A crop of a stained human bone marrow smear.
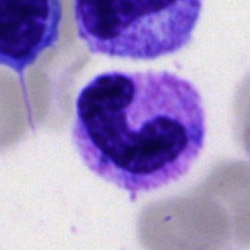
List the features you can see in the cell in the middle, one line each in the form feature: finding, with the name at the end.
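Outline: round, smooth edge
Nucleus: curved, open side toward upper right
Chromatin: dense, clumped, dark purple
Nucleoli: none visible
Name: band neutrophil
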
